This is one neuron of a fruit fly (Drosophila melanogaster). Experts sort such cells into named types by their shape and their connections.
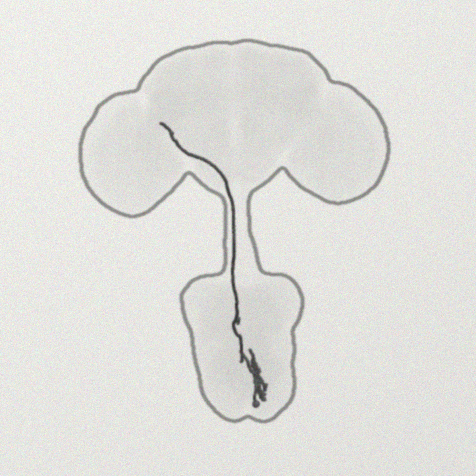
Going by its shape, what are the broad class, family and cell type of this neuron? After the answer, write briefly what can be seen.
Its broad class is ascending neuron. The family is hemilineage 10B. The cell type is AN10B047. The cell body can be seen at the bottom of the picture. As drawn here it is more than twice as tall as it is wide.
